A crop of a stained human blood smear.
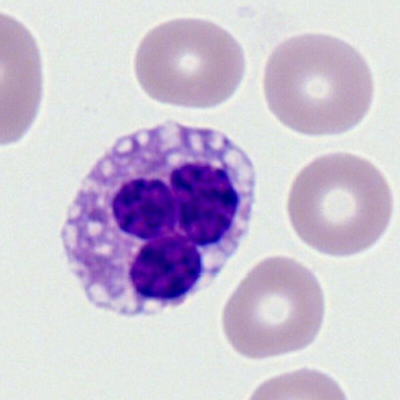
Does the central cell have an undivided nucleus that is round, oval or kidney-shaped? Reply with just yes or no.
No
